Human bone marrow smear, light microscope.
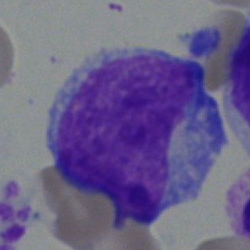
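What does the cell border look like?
Irregular, with a frayed, bumpy edge.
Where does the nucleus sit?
Large, filling most of the cell, and set toward the left, leaving the widest band of blue cytoplasm on the right.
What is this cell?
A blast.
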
